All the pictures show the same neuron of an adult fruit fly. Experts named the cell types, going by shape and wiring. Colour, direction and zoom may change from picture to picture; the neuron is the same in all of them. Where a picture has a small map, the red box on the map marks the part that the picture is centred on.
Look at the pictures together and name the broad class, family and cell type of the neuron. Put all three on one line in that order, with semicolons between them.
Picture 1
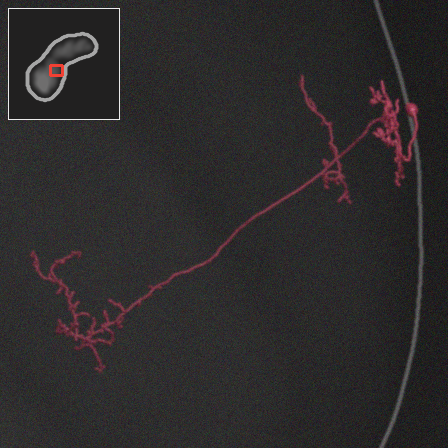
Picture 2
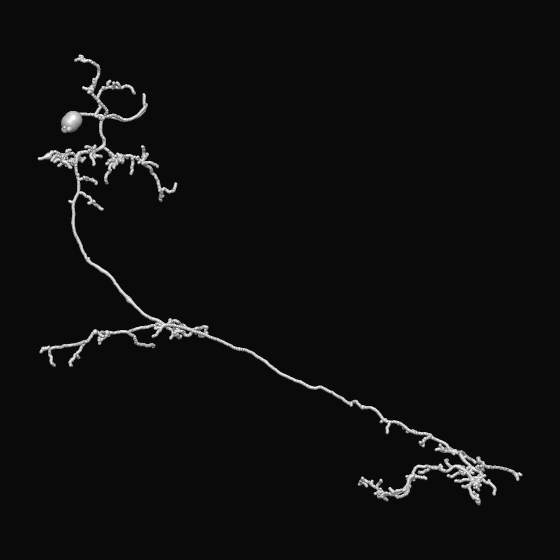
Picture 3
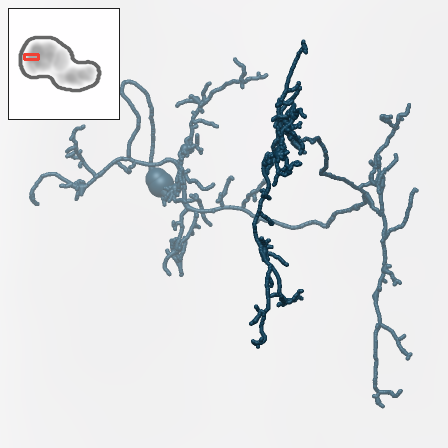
optic-lobe intrinsic neuron; TmY; TmY21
